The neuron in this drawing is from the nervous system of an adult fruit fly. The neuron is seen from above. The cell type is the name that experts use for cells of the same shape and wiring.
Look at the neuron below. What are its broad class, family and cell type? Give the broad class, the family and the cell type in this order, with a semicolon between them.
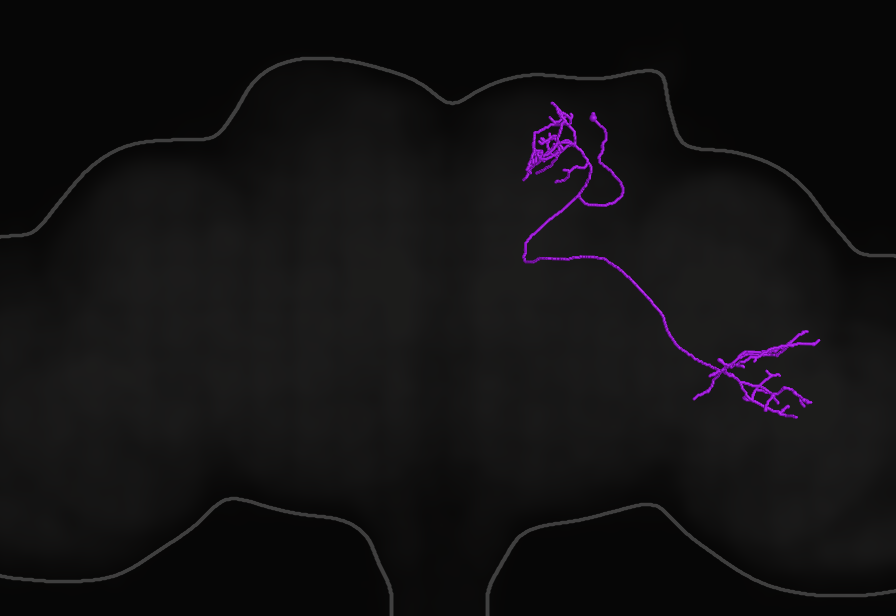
central-brain intrinsic neuron; hemilineage ALv1; M_vPNml80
